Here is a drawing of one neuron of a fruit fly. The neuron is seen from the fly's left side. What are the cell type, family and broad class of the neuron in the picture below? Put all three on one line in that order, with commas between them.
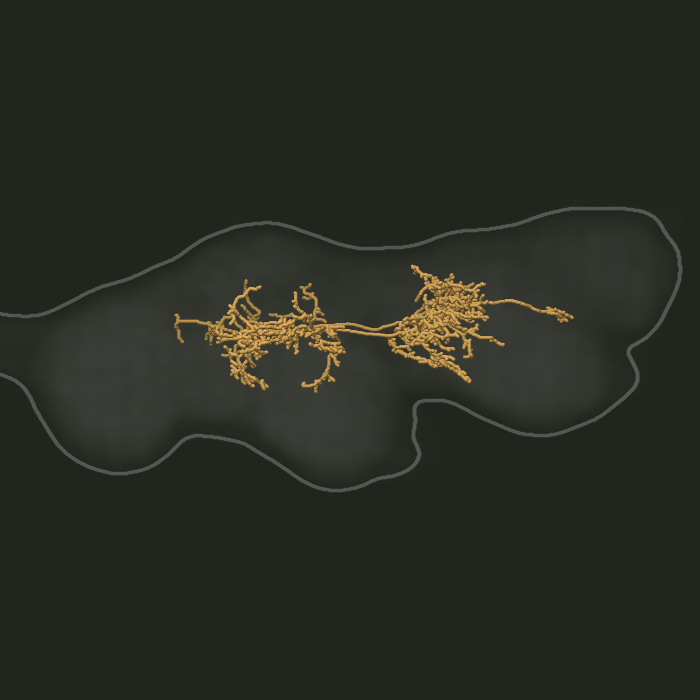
IN05B008, hemilineage 05B, nerve-cord intrinsic neuron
